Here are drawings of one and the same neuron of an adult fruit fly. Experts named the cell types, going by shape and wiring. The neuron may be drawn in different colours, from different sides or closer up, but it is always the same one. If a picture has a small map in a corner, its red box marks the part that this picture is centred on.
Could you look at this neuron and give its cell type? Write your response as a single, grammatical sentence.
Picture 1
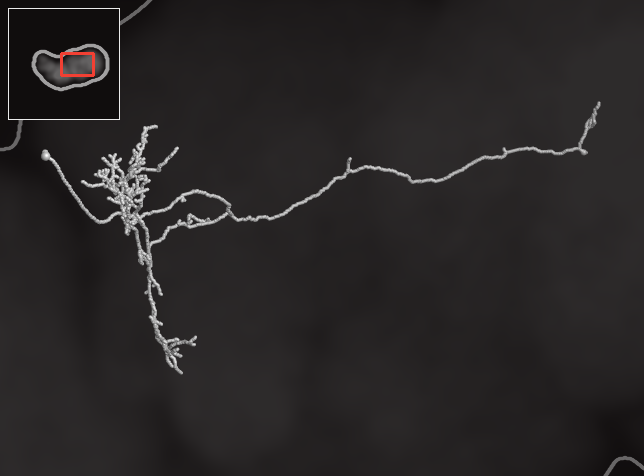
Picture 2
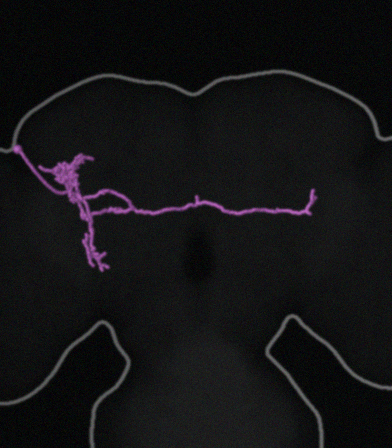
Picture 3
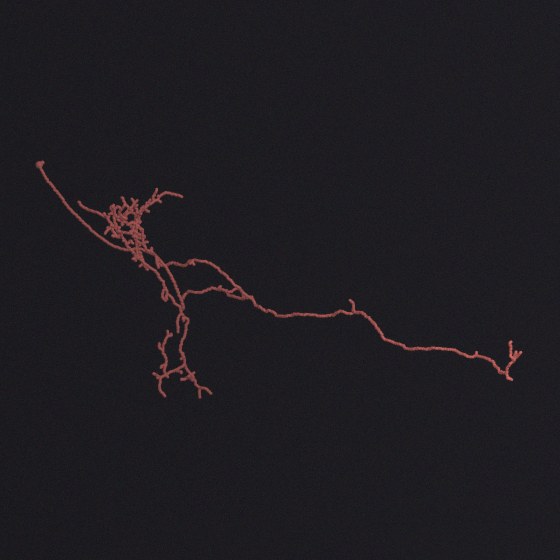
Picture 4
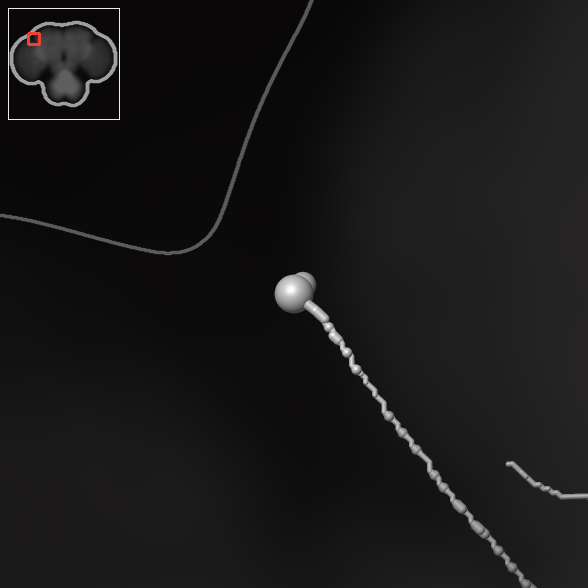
The type assigned to this neuron is CB2494.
